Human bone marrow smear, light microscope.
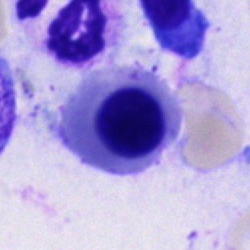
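Erythroblast, and the first thing I notice is its round, smooth outline. The nucleus sits slightly off-centre towards the right, and its chromatin is uniformly dense and very dark. Around the nucleus runs a fairly wide rim of pale greyish-blue cytoplasm.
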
